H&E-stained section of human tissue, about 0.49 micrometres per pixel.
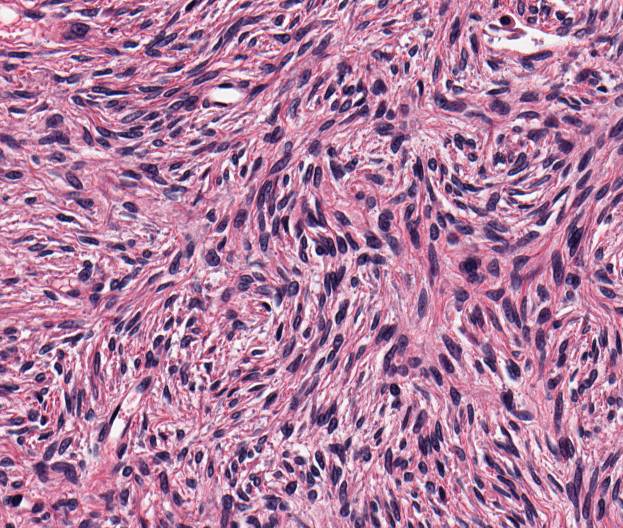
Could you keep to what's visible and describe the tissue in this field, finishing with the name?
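Spindle cells fill the whole field in short fascicles running in many directions, swirling in places. Nuclei are mostly elongated with tapered ends, many slightly wavy or curved, and stain dark blue-purple throughout. Cytoplasm is scant and pale pink, with ill-defined borders. Tissue: ovary.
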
